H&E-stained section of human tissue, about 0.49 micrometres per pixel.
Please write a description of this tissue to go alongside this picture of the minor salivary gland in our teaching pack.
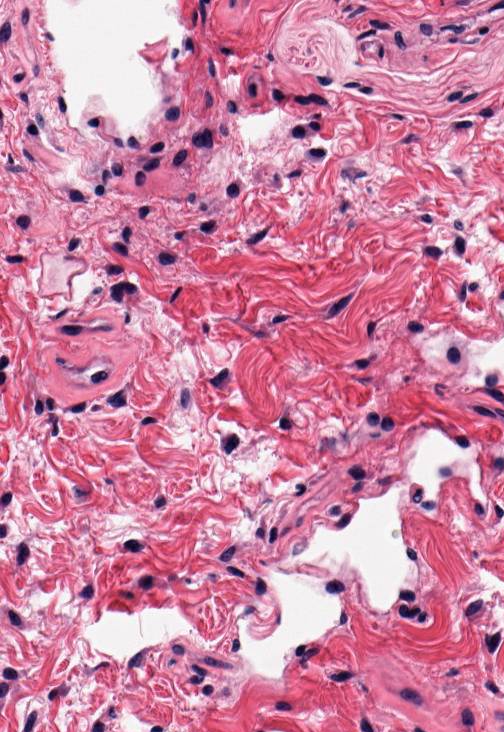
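First, the collagen bundles stain bright pink to red with eosin. Second, the cell nuclei are small, dark, and oval to spindle-shaped. Third, epithelium lines no surface or space. Fourth, fat cells are absent.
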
